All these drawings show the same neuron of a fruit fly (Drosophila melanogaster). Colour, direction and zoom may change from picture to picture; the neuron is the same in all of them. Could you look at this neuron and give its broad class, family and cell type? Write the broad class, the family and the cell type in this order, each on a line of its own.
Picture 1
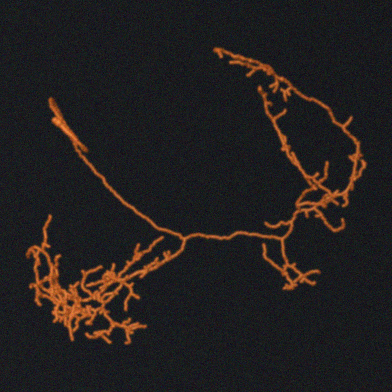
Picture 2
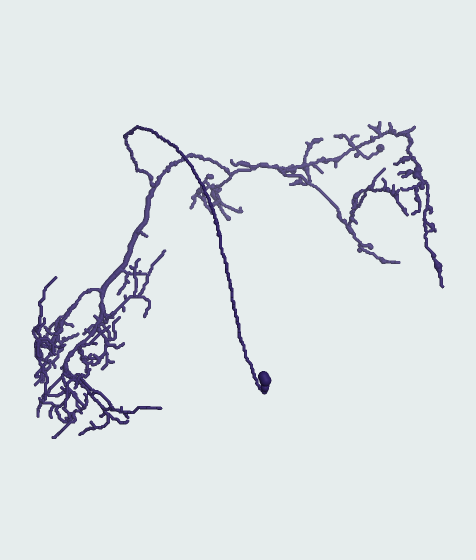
central-brain intrinsic neuron
hemilineage SLPav2
SMP045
